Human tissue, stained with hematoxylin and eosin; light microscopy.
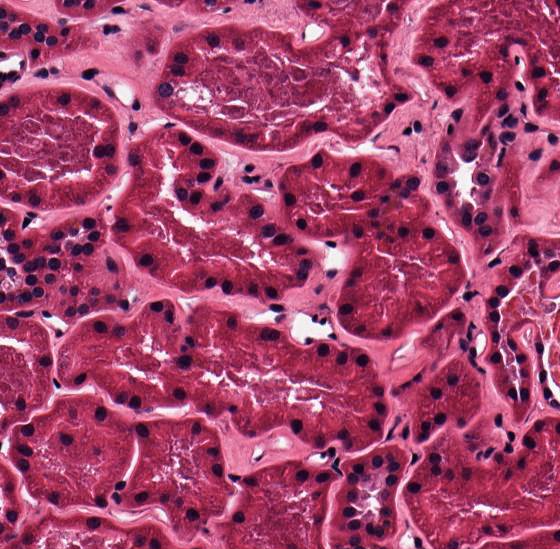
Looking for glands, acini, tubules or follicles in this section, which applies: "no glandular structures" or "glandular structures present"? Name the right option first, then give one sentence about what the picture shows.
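Glandular structures present. The whole field is packed with closely set tubules cut in cross and oblique section, separated only by narrow strips of stroma.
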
